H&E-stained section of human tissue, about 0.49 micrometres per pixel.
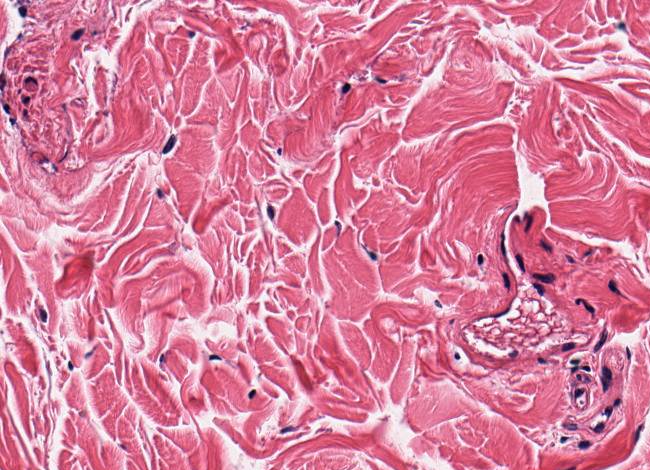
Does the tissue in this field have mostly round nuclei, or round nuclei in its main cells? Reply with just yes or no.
No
